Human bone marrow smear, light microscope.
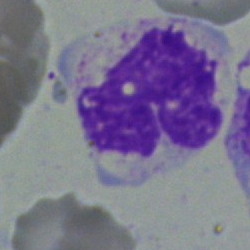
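Segmented neutrophil: notice how the nucleus fills most of the cell, leaving a moderate rim of cytoplasm. That cytoplasm is pale grey-blue, and if you look above and to the left of the nucleus you'll find fine purple granules, sparsely scattered. The outline, too, is irregular and angular rather than round.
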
